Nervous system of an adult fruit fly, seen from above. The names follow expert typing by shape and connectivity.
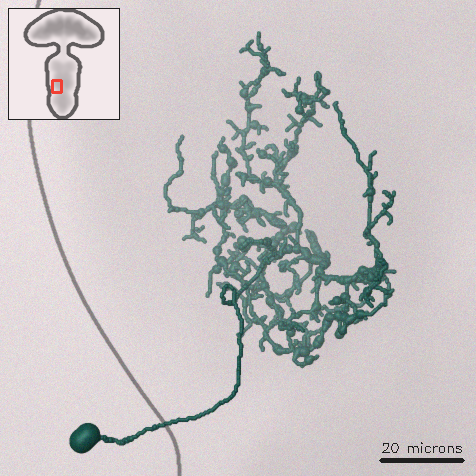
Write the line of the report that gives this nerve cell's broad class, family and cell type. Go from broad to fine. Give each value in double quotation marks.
"nerve-cord intrinsic neuron", "hemilineage 01B", "IN01B029"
